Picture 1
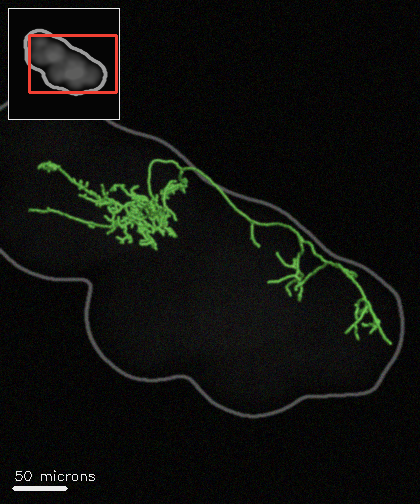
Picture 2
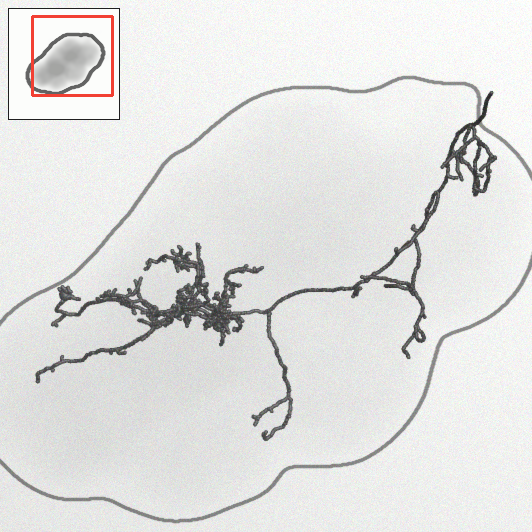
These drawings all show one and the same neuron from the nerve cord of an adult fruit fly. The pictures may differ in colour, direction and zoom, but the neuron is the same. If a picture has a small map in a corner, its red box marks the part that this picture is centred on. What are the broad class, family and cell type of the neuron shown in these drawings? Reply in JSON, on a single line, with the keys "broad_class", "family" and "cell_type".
{"broad_class": "ascending neuron", "family": "hemilineage 19B", "cell_type": "AN19B022"}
